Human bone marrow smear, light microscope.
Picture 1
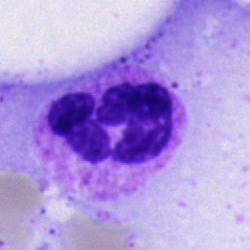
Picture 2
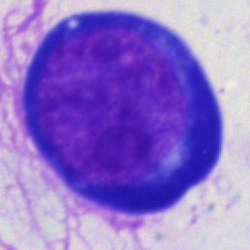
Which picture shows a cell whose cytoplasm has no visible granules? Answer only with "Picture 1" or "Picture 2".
Picture 2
